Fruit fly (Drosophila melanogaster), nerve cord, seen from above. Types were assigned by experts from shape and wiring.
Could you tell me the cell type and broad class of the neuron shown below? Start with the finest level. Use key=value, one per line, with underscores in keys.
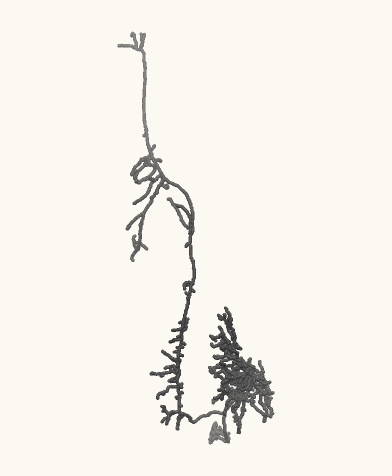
cell_type=INXXX425
broad_class=nerve-cord intrinsic neuron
